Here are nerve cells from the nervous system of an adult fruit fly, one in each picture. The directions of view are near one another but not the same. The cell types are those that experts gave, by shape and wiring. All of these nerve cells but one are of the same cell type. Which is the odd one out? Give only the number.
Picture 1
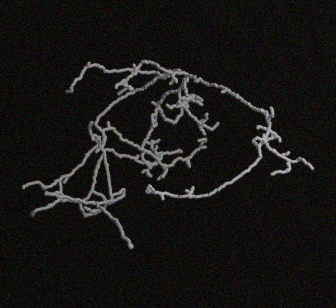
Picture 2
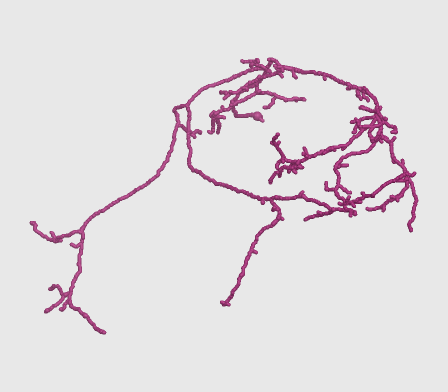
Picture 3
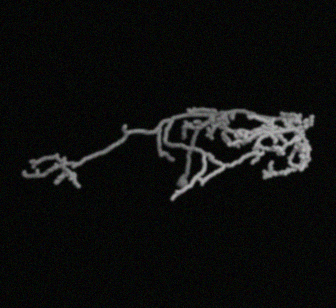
1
